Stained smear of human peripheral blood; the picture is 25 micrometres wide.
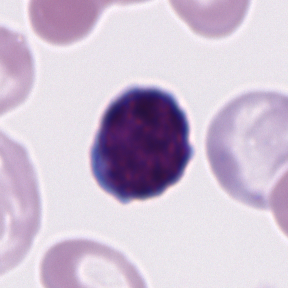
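Typical lymphocyte, central cell of a stained blood smear. Its roughly round outline, about 11 by 9 micrometres, has a slightly uneven, bumpy edge. The nucleus, about 9 by 8 micrometres, is roughly round too, with no deep notch and no lobes. Notice its dense, dark purple, coarsely clumped chromatin. No vacuoles are present.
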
